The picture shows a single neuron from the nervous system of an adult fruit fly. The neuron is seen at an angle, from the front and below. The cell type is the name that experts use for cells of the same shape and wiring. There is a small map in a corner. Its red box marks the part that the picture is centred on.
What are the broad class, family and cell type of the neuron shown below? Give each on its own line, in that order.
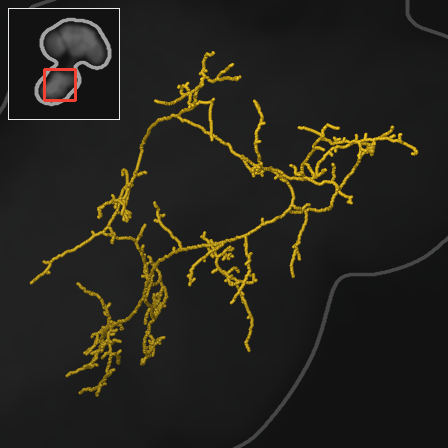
nerve-cord intrinsic neuron
hemilineage 18B
IN18B037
